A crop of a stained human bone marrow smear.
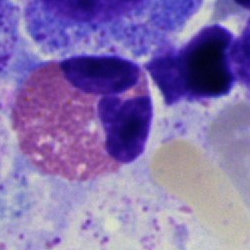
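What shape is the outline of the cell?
Round.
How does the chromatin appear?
Dense, staining dark purple.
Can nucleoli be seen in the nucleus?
No, none are visible.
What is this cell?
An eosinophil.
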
